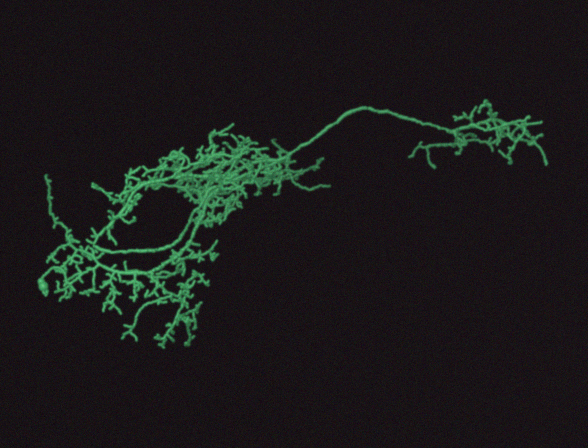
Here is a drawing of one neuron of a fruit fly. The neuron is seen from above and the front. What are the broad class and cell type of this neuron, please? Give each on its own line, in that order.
central-brain intrinsic neuron
CL095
